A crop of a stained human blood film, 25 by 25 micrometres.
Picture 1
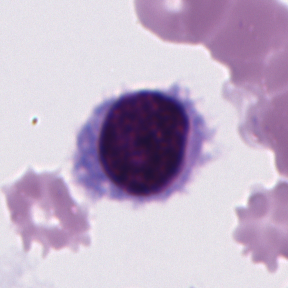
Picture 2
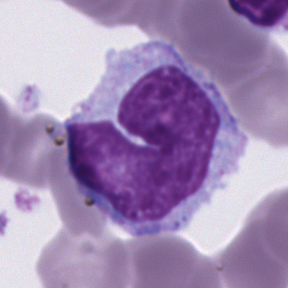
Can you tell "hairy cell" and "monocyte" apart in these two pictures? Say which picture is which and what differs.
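Picture 1 shows the hairy cell; picture 2, the monocyte. The clearest difference lies at the margin: the hairy cell's is ragged, with fine hair-like projections all around it, whereas the monocyte's edge is irregular and only slightly frayed rather than smooth. The cytoplasm of the hairy cell is pale blue without visible granules and forms a rim broader on the left of the nucleus than on the right. The monocyte's cytoplasm is a pale greyish blue holding very fine, faint pinkish-lilac granules, and its rim is thinnest on the left, where the nucleus nearly reaches the edge.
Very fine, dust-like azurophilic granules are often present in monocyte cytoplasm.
The monocyte is about 17 micrometres across, with a nucleus about 13 micrometres across that fills about 70% of the cell's area. No nucleolus stands out in the monocyte's nucleus.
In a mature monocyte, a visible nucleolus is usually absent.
Red cells with spiky, crenated outlines lie to the lower left and lower right of the hairy cell, and that picture is slightly soft in focus. A few small dark brown dots of debris lie at the monocyte's left edge.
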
